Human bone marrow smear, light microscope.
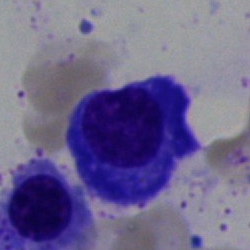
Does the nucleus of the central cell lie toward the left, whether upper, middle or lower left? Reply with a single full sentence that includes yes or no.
Yes, it is toward the left that the nucleus of this cell lies.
